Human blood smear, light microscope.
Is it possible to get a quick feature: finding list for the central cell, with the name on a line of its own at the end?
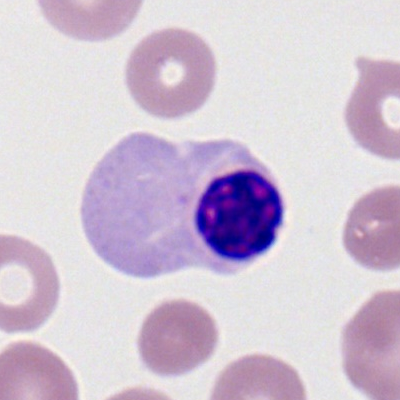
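Outline: irregular, and there's a notch in the upper edge
Chromatin: very dark, densely condensed
Cytoplasm extent: abundant, covering more area than the nucleus
Cytoplasm colour: pale lilac-blue, as I see it
Name: erythroblast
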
